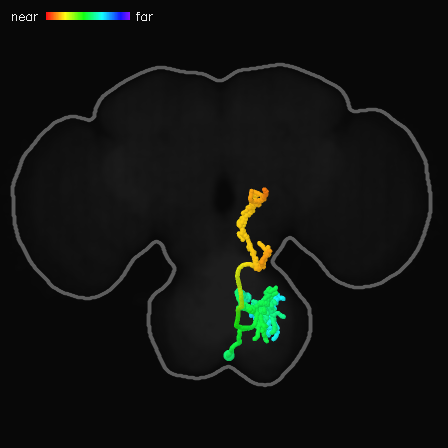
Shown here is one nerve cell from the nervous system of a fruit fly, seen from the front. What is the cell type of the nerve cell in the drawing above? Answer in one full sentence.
This nerve cell belongs to the cell type ANXXX131.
